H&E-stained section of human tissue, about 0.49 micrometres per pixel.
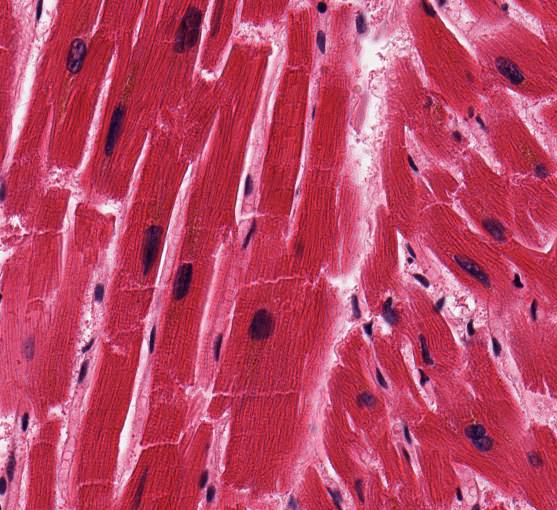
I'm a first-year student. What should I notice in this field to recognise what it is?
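Myocardium makes up this field. Some fibres branch and join neighbouring fibres, and their eosinophilic cytoplasm shows fine cross-striations.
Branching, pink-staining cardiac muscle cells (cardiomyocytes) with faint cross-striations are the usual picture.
Small, dark, elongated nuclei lie in the scant connective tissue between the fibres.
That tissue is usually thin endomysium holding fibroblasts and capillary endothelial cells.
No fat cells are present.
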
